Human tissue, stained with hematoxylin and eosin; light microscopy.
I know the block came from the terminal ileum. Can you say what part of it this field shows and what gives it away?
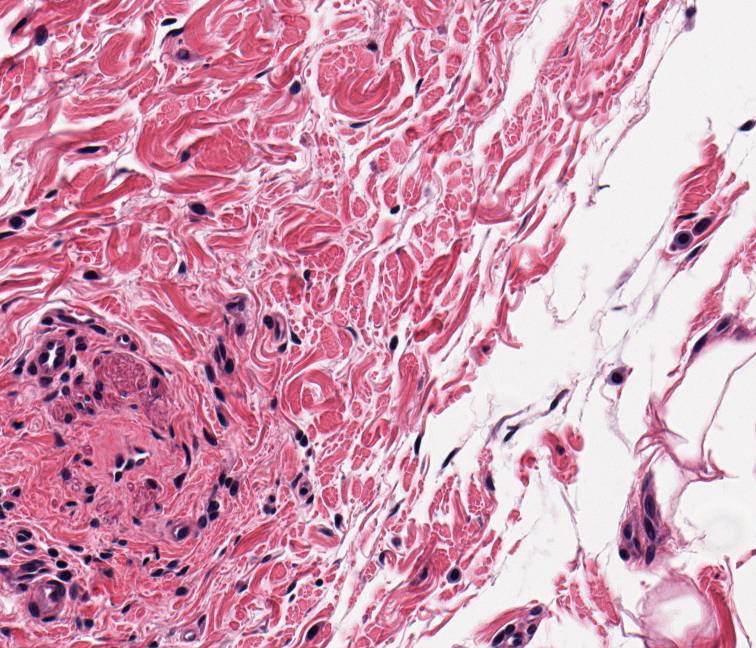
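That's dense connective tissue: packed pink collagen on the left and centre, loose and largely empty on the right. The bundles are wavy, cut in mixed planes, many as round profiles, with sparse small dark spindle nuclei between.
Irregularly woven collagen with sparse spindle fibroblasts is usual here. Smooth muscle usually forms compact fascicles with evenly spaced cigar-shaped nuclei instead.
No epithelium anywhere.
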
